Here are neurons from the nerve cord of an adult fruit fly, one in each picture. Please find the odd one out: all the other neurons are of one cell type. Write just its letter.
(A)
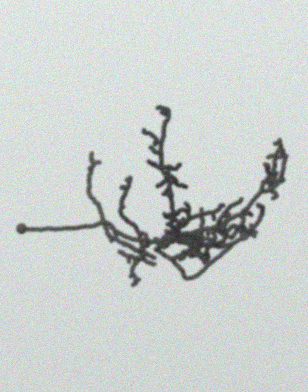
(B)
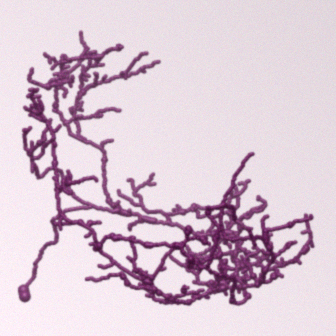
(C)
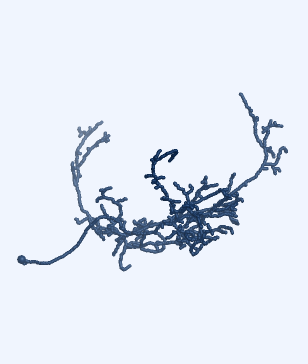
B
